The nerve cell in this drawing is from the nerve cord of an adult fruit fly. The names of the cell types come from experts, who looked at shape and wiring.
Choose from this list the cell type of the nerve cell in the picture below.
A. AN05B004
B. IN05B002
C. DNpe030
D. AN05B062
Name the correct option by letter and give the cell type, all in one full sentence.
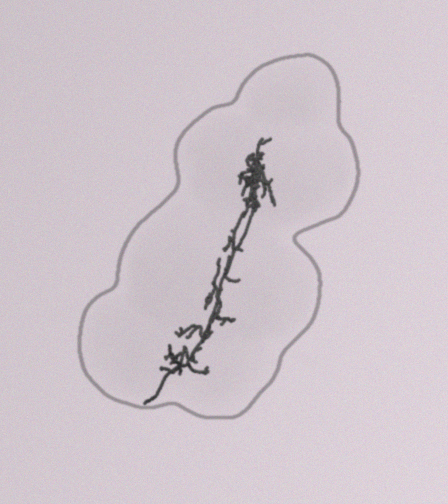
Within the options, C, DNpe030, is the nerve cell's cell type.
